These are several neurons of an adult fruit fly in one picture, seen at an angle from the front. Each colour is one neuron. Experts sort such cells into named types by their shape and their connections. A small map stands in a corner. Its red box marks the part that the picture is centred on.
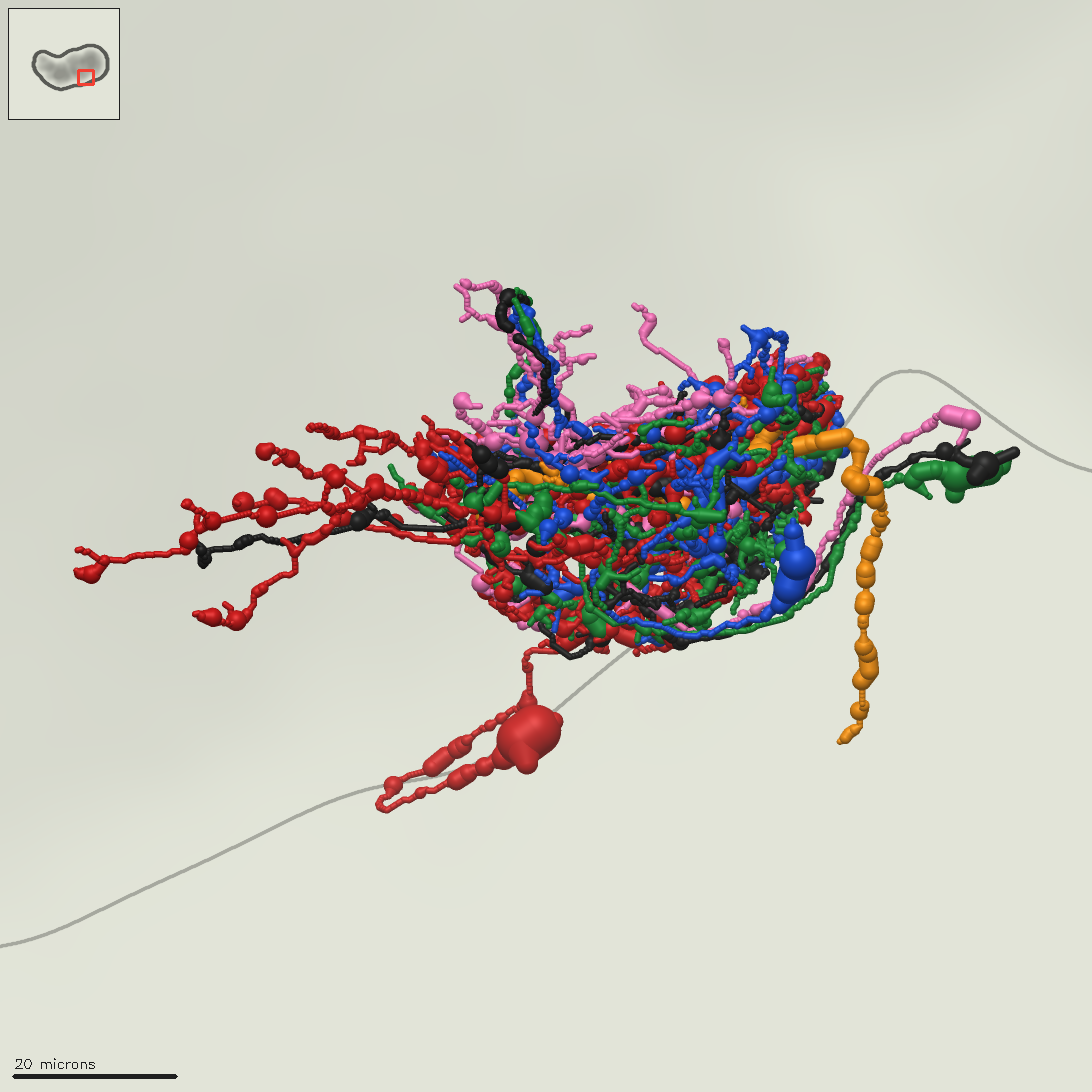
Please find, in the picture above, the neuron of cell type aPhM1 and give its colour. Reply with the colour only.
orange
